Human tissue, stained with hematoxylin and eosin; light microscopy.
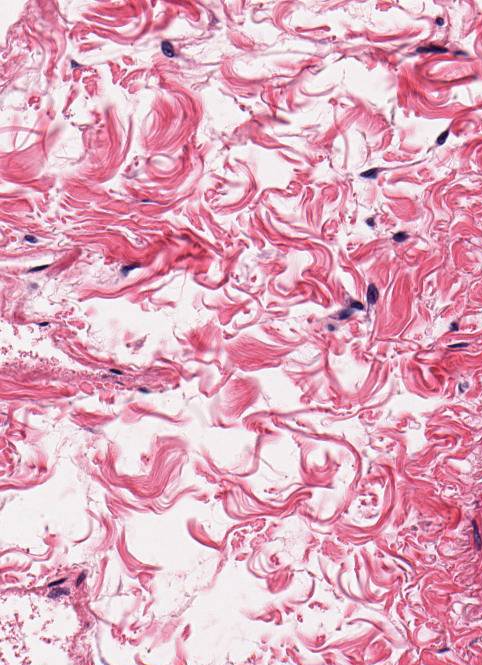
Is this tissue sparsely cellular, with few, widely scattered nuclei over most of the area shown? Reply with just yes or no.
Yes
